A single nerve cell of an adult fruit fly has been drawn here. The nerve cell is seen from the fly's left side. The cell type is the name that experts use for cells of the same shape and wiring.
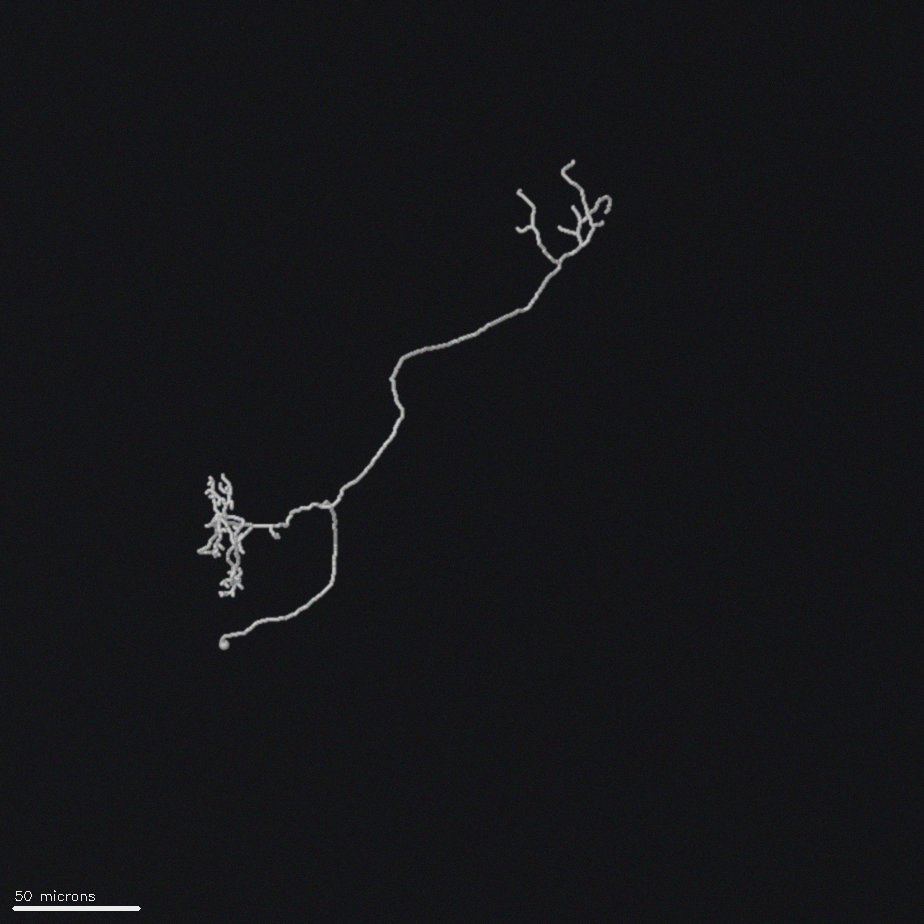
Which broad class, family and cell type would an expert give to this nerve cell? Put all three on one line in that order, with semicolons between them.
central-brain intrinsic neuron; hemilineage ALv1; M_vPNml78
